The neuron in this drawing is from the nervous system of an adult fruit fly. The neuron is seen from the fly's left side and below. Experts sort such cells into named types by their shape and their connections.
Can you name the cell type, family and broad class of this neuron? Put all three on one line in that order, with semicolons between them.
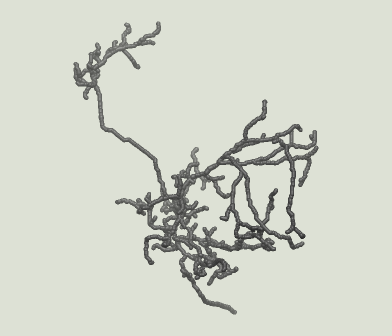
IN13B068; hemilineage 13B; nerve-cord intrinsic neuron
